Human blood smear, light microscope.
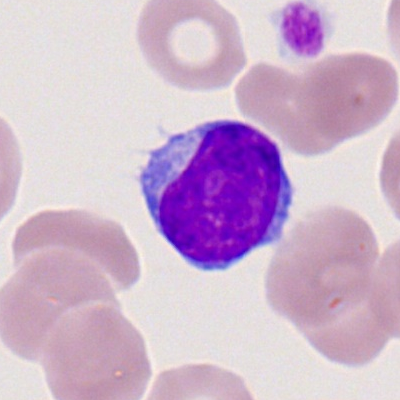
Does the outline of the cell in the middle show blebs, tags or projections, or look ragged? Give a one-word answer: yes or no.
Yes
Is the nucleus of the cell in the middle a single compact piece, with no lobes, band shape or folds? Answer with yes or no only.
Yes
